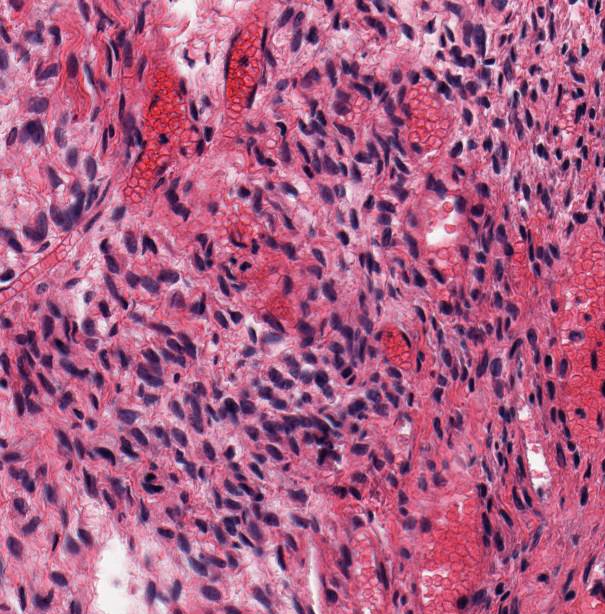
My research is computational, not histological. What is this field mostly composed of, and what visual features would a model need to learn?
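That's ovarian cortex: the whole field is one densely cellular sheet of stromal cells, with no epithelium anywhere. The tight packing and the spindle to oval nuclei are what count.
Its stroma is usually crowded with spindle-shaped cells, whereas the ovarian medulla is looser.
The nuclei stain dark purple, and the scant pink cytoplasm leaves cell borders indistinct.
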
